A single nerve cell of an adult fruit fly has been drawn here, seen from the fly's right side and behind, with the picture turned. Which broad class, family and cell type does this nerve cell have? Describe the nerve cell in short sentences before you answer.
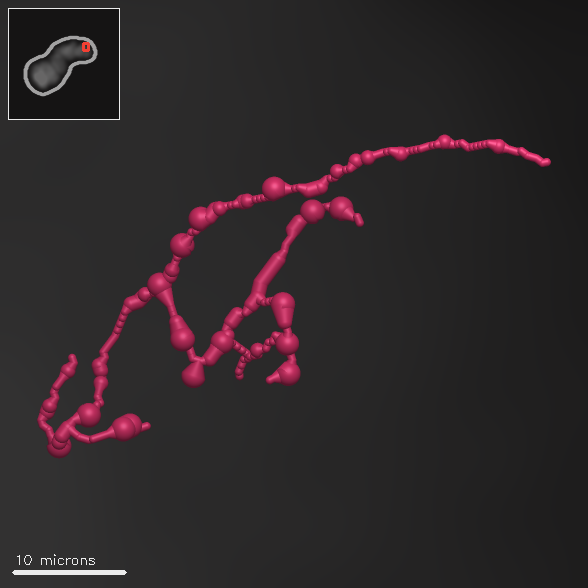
No cell body is drawn. From left to right in the picture it spans about 45 microns. It has a dozen or fewer branch ends. It is a sensory neuron entering the nerve cord. The name of its family is class mechanosensory tactile. Its cell type is SNta25.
